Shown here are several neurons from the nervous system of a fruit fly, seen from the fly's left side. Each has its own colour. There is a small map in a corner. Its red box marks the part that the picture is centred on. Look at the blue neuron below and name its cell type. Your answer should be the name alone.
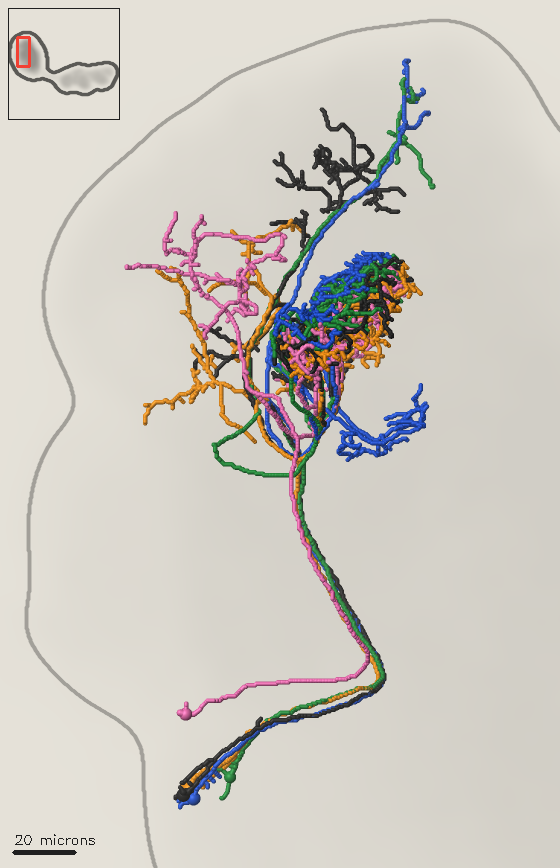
FB1I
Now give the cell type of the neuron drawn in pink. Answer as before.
FB6P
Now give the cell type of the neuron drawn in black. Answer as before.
FB6O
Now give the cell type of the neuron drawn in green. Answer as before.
FB7H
